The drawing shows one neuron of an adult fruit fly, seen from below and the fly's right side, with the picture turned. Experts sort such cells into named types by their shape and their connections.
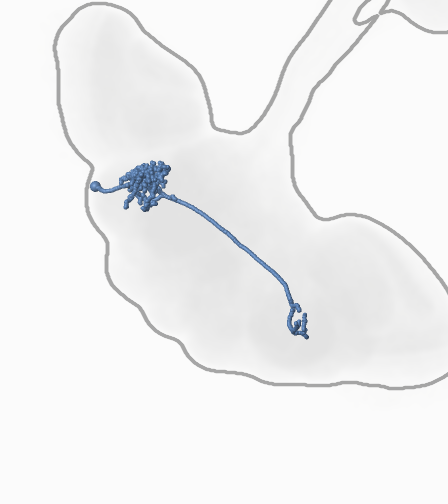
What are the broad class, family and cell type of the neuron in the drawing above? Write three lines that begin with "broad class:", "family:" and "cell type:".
broad class: central-brain intrinsic neuron
family: hemilineage VLPl&d1_lateral
cell type: CB3184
